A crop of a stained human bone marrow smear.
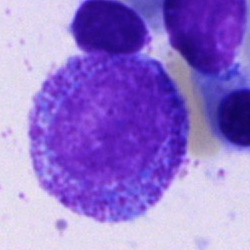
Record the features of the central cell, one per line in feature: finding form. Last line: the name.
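Outline: roughly round
Chromatin: fine, evenly spread, not coarsely clumped
Granules: many, purple, crowding around the nucleus
Cytoplasm: pale blue between the granules
Answer: promyelocyte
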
